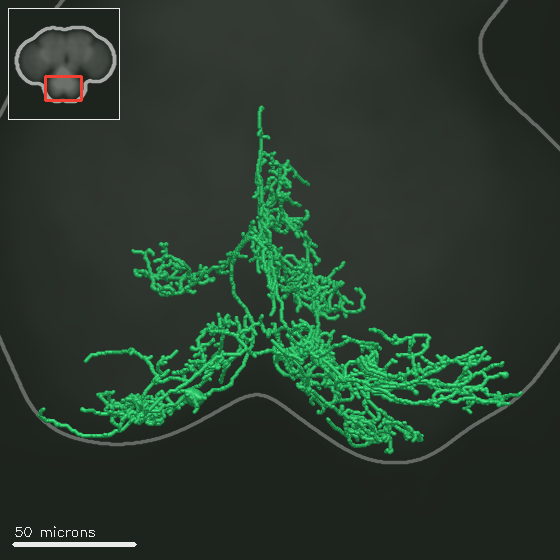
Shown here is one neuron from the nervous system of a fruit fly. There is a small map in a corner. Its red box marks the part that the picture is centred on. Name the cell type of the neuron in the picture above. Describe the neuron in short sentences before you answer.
By the scale bar it is about 200 microns wide in this view. In this view it is wider than it is tall. Its broad class is nerve-cord intrinsic neuron. Its cell type is IN05B017.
